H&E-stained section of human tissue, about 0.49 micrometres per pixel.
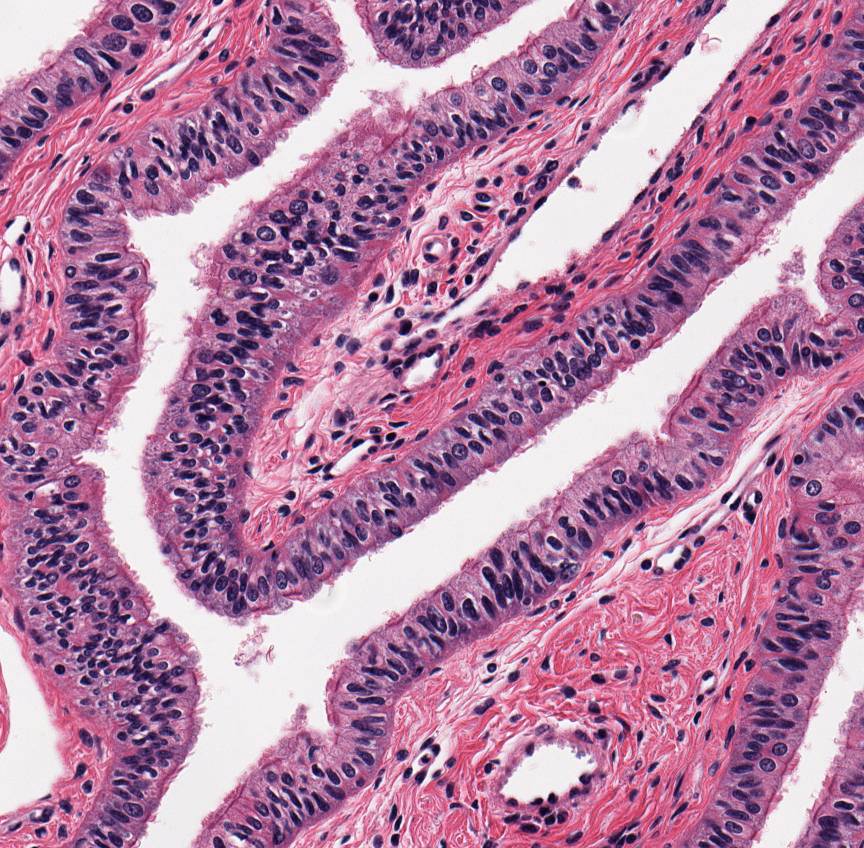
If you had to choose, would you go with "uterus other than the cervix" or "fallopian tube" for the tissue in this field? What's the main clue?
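This is fallopian tube. Each frond is covered on both sides by an epithelium of tall columnar cells. Within that layer the nuclei are elongated, dark and crowded, stacked at different heights, and most lie with their long axis perpendicular to the underlying stroma. Toward the free surface the cytoplasm is pale pink.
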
